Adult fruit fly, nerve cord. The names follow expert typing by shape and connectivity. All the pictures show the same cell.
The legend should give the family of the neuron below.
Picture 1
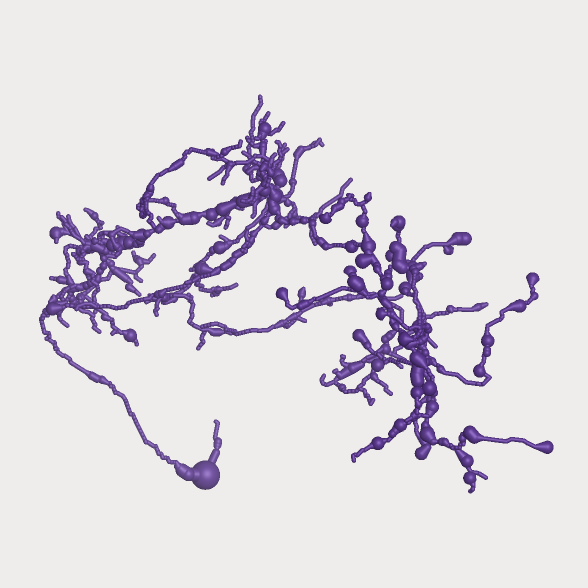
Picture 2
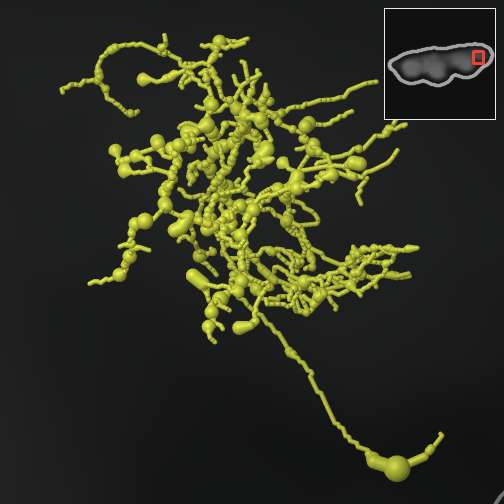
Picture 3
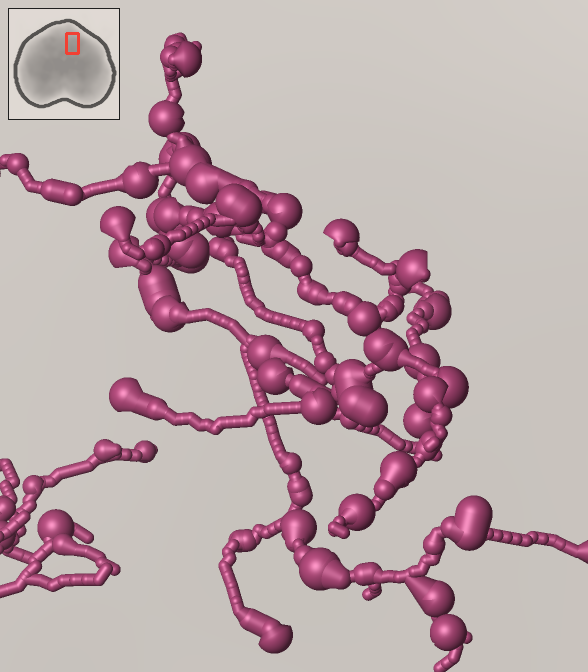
hemilineage 01A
